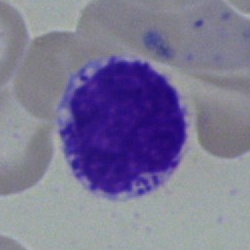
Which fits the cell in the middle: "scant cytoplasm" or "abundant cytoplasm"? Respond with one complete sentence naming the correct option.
The nucleus fills most of the cell.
